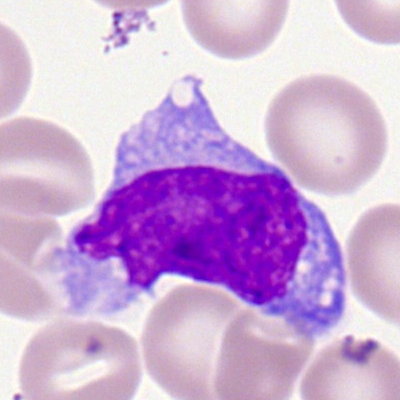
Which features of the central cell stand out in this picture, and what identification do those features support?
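Outline irregular, with a pointed extension at top. Nucleus irregular, elongated side to side, lying in lower half of cell. Chromatin dark purple, mottled with lighter patches. Monocyte.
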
